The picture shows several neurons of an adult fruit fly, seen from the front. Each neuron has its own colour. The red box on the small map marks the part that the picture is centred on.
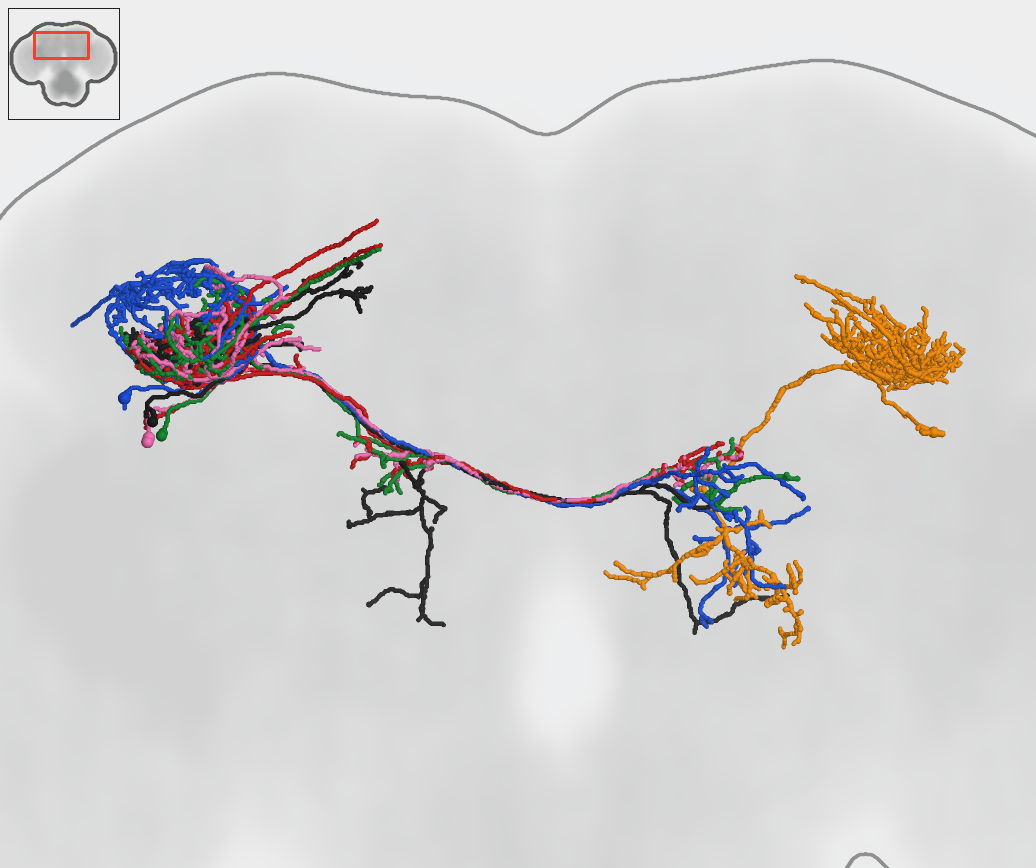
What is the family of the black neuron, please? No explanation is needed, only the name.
hemilineage AOTUv4_dorsal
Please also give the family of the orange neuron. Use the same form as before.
hemilineage AOTUv3_dorsal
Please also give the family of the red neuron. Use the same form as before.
hemilineage AOTUv4_dorsal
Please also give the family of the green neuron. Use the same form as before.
hemilineage AOTUv4_dorsal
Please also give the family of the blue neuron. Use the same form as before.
hemilineage AOTUv4_dorsal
